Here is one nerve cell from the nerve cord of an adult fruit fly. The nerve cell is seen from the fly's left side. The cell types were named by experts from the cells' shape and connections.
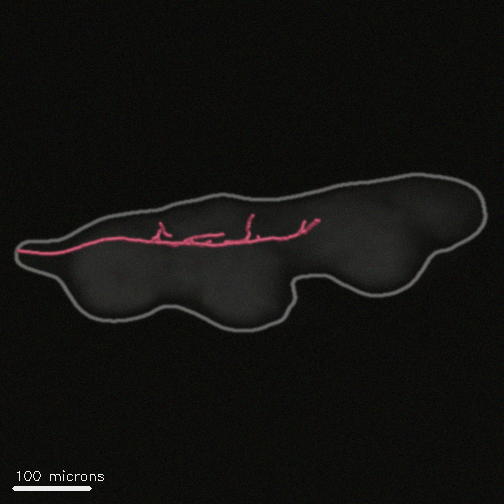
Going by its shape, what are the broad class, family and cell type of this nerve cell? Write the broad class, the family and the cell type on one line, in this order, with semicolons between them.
descending neuron; hemilineage LB7; DNge110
